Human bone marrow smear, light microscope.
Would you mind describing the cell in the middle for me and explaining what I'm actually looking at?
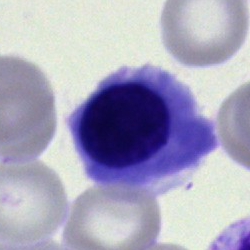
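Position of the nucleus comes first: it lies off-centre, toward the left of the cell. Next, the cytoplasm is blue-violet and contains no granules. Last, the outline is irregular, with small ragged projections along its upper edge. The cell is an erythroblast.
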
